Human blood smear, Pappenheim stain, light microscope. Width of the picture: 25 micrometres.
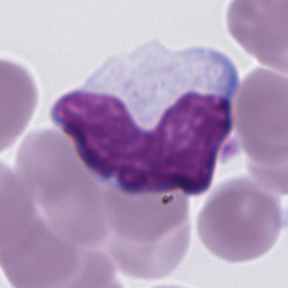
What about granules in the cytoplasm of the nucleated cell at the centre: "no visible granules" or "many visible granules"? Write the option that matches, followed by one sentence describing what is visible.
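No visible granules. No distinct granules are seen in the cytoplasm.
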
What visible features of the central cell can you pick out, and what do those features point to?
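Look first at the lower half of the cell: the nucleus lies across it, forming a broad V whose notch opens upward. The cytoplasm is pale grey-blue. Now follow the upper edge of the cell, which is irregular and scalloped. What you are looking at is a large granular lymphocyte.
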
